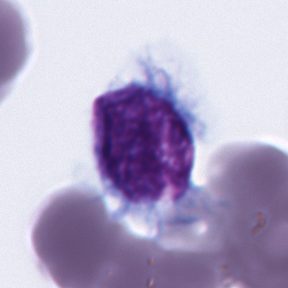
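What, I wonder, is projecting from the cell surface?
Fine hair-like cytoplasmic threads, most plentiful along the upper edge.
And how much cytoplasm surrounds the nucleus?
Only a scant rim, staining pale blue.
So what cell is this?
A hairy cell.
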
